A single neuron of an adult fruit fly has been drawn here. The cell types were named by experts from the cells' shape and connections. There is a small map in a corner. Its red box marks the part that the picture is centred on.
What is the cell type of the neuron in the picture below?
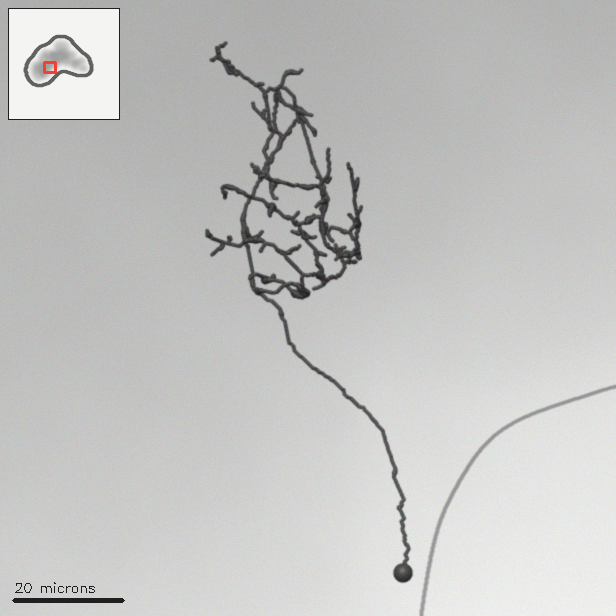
vDeltaC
